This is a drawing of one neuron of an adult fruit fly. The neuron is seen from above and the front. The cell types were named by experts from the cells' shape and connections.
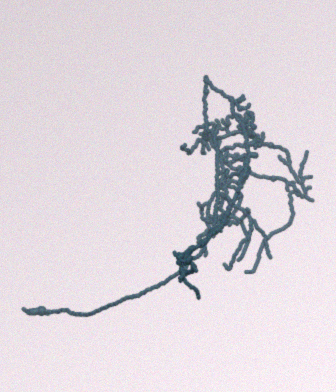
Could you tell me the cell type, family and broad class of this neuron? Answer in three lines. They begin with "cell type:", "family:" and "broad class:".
cell type: WED031
family: hemilineage WEDa2
broad class: central-brain intrinsic neuron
